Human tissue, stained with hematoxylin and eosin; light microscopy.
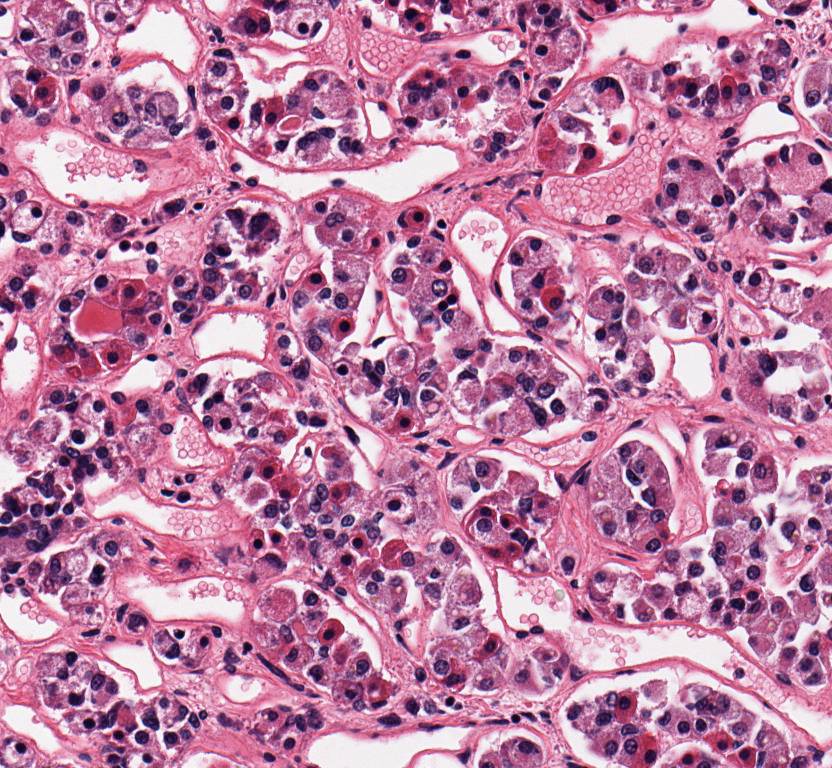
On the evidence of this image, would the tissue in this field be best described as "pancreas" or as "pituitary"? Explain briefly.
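It is pituitary. Cells lie in rounded nests, separated by thin septa, across the whole field.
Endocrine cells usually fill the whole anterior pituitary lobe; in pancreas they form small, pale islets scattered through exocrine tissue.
Most cells are polygonal, with granular pale purple-pink cytoplasm and round nuclei; scattered single cells are strongly eosinophilic.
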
